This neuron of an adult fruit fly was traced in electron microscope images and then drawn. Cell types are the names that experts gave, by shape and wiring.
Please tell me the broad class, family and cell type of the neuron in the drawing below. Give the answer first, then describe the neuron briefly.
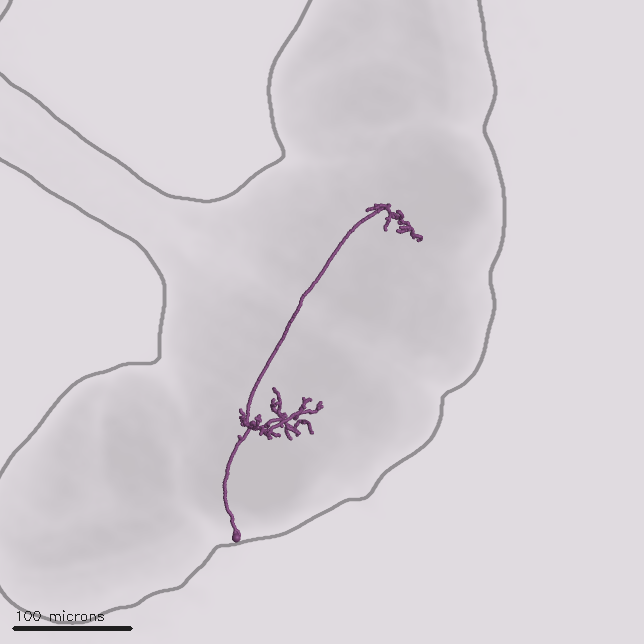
It is a central-brain intrinsic neuron. The family is hemilineage VLPl2_posterior. The cell type is CB2514. It lies in the brain. By the scale bar it is about 300 microns tall in this view.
